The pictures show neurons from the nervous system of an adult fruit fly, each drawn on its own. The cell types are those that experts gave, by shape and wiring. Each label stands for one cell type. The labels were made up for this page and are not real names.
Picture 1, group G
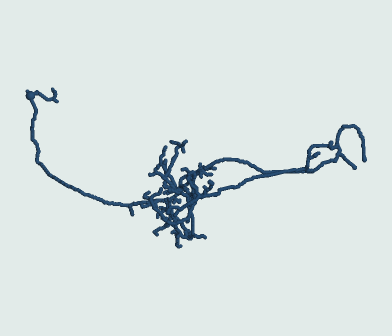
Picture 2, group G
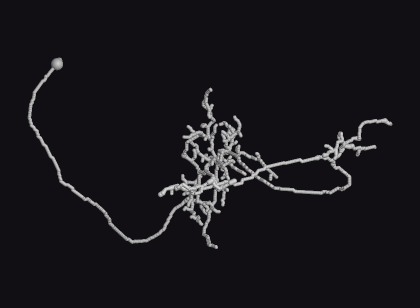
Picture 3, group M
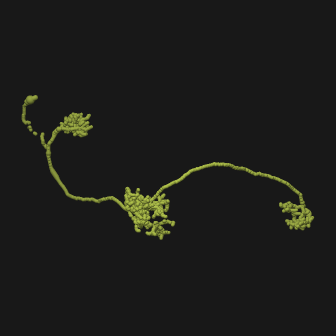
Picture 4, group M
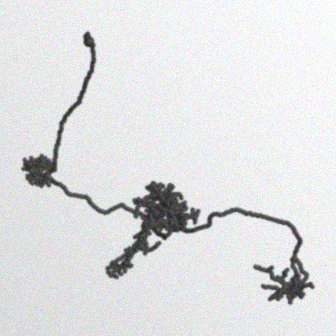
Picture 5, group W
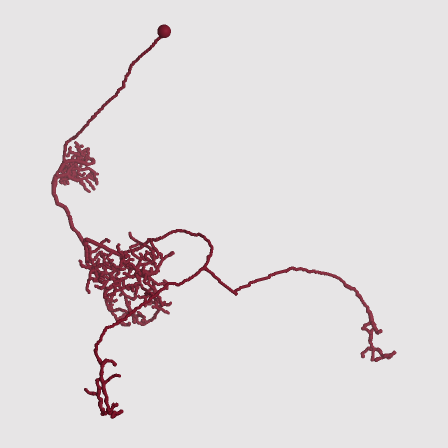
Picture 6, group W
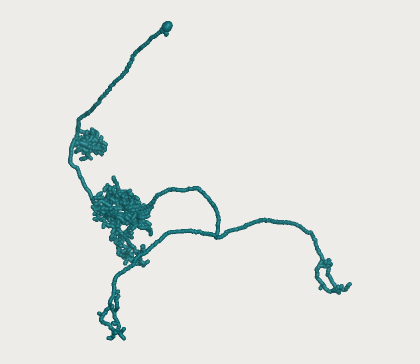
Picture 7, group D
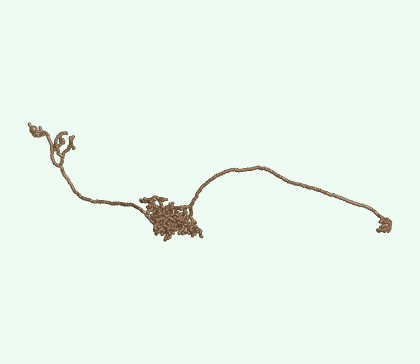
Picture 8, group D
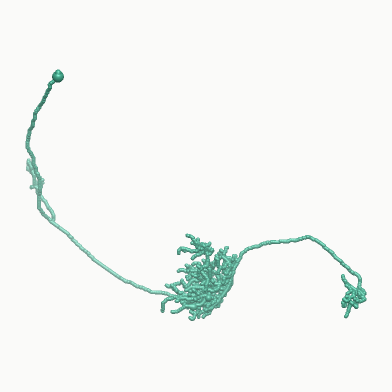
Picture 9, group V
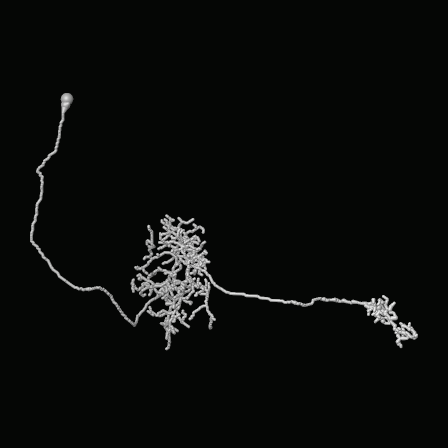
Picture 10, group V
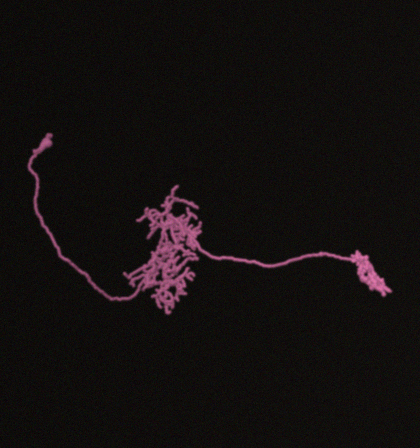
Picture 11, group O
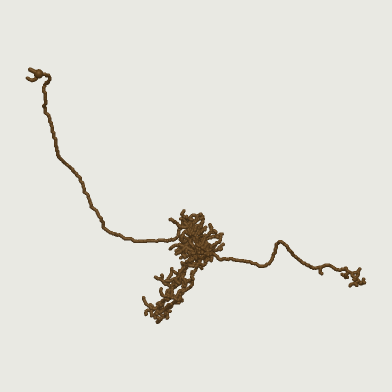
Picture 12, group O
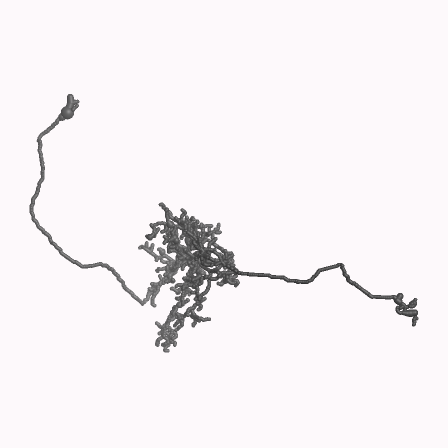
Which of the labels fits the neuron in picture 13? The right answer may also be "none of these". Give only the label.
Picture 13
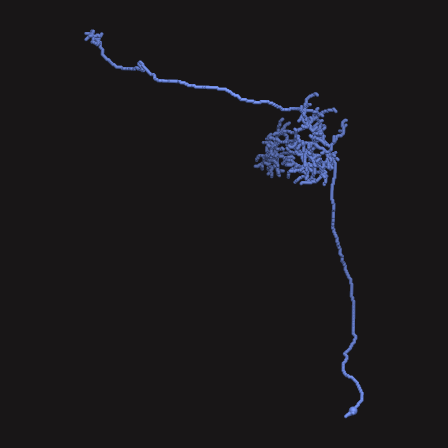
group O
